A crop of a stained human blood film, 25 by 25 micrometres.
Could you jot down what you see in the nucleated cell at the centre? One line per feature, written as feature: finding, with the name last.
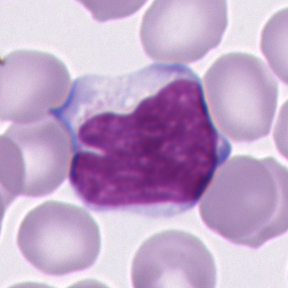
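Nucleus: narrow cleft entering from the left side.
Cytoplasm extent: widest above and to the left of the nucleus.
Cytoplasm colour: pale grey-blue.
Cytoplasm margin: slightly deeper blue than the interior.
Cell type: large granular lymphocyte.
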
